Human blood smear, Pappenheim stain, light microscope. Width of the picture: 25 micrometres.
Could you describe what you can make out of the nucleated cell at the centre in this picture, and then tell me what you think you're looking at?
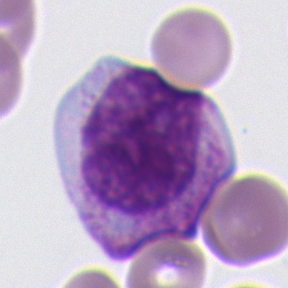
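First, the nucleus sits off-centre, toward the upper right of the cell. Next, its chromatin is finely granular rather than coarsely clumped. The cytoplasm is pale blue-grey, and fine pinkish-purple granules are scattered through it. Last comes the name: atypical promyelocyte.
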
